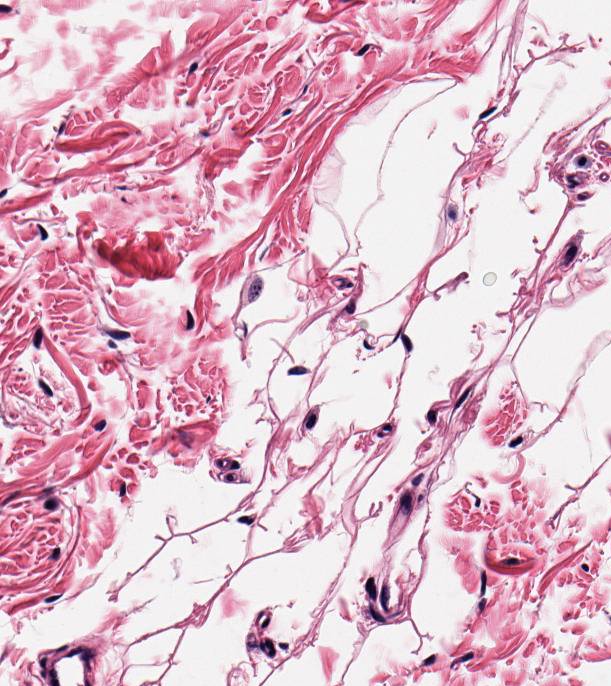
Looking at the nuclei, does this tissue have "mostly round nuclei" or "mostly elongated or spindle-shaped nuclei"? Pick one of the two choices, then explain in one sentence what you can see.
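Mostly elongated or spindle-shaped nuclei. The scattered cells in the loose stroma have dark, elongated, spindle-shaped nuclei.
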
